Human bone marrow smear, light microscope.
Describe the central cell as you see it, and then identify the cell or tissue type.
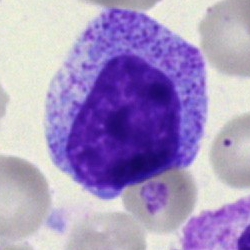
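An angular outline with several fairly straight sides bounds the cell. Its chromatin stains dark purple and has a finely clumped texture. Against a pale blue-grey background, many small purple granules are scattered throughout the cytoplasm. The cell is a myelocyte.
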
